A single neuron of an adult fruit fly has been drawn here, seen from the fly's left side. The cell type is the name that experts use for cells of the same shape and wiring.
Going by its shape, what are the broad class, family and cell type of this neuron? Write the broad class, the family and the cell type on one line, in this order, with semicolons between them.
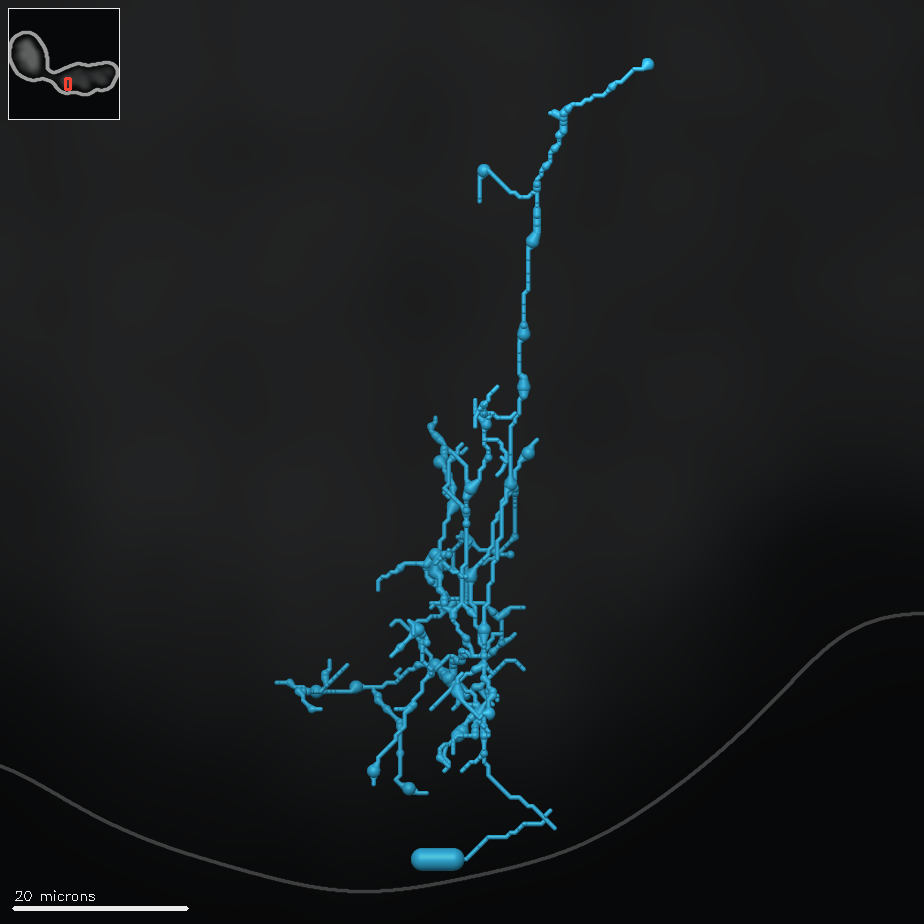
nerve-cord intrinsic neuron; hemilineage 01B; IN01B082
